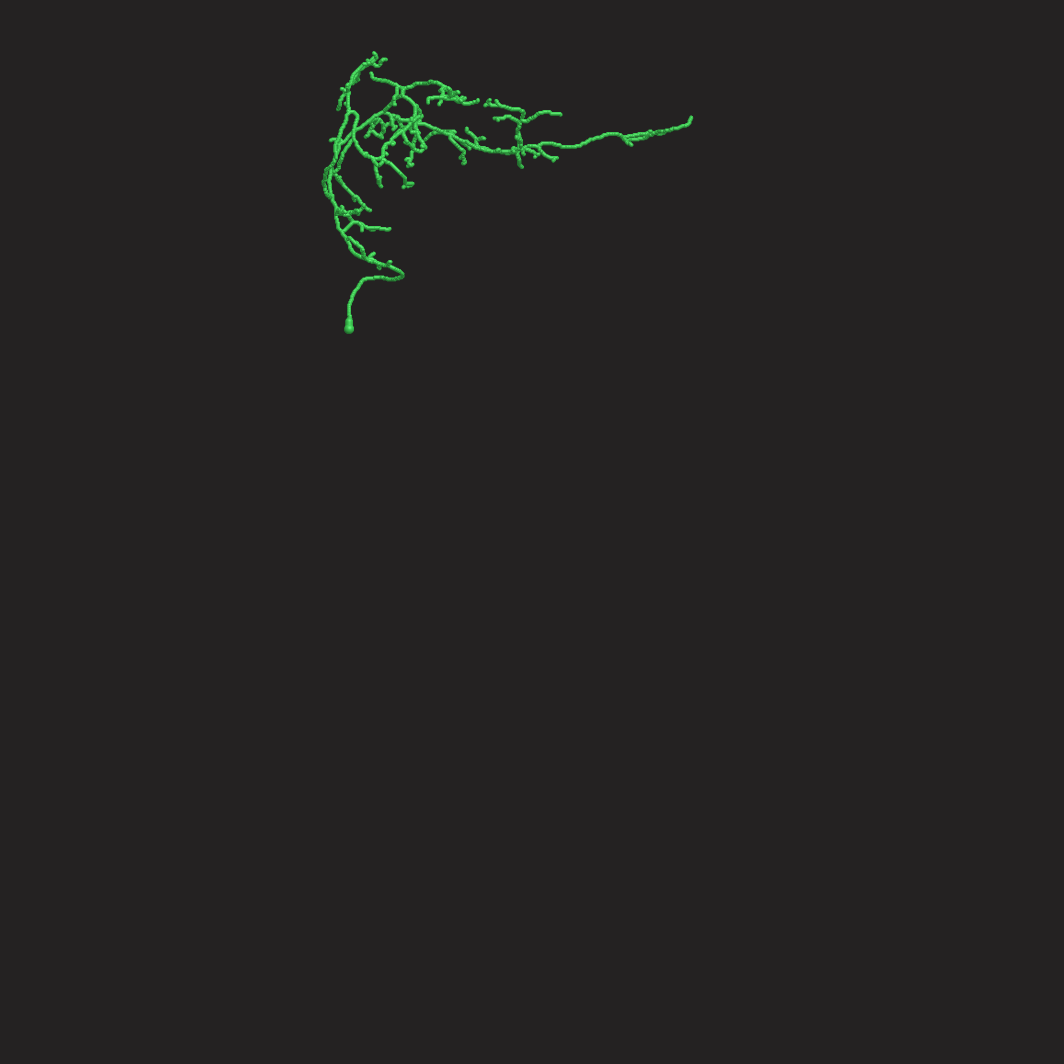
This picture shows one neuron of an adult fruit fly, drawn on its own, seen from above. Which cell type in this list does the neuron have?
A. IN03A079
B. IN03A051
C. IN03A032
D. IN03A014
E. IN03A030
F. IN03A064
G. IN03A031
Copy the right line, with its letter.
B. IN03A051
